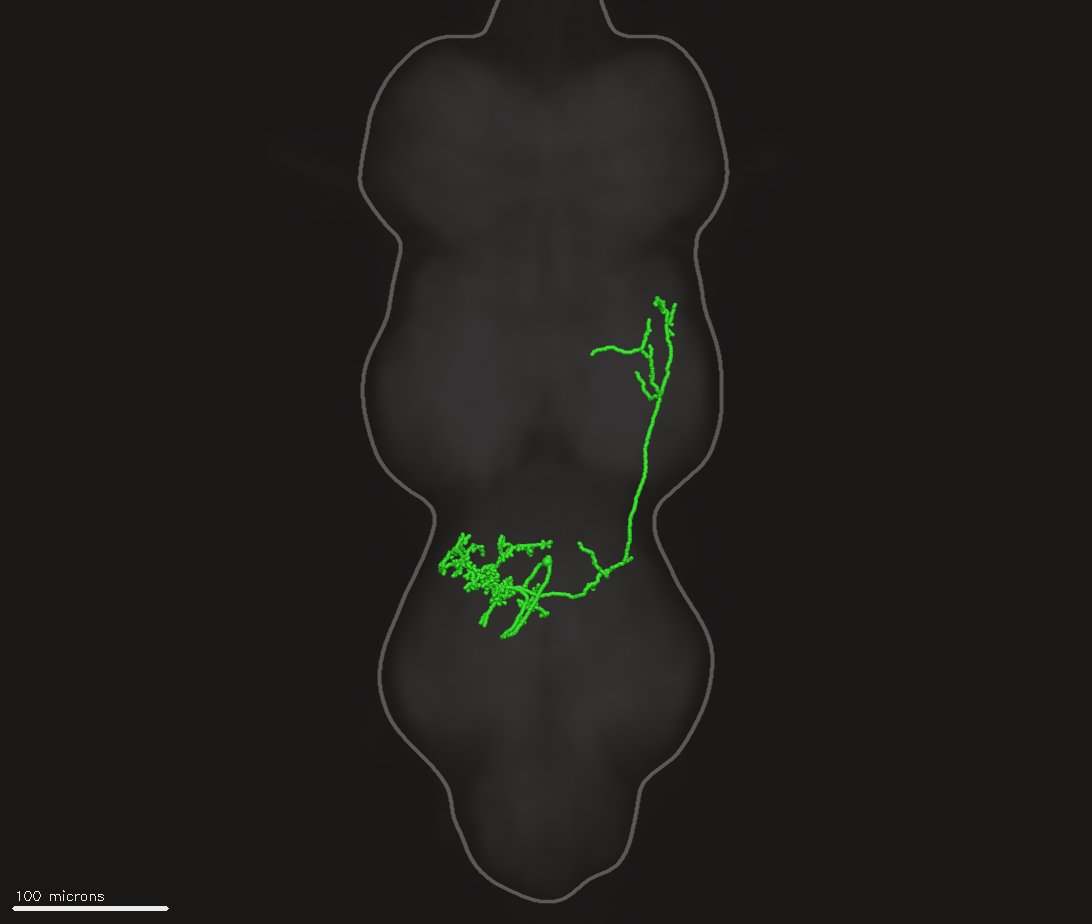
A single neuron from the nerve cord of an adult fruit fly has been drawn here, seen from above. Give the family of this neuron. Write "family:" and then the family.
family: hemilineage 19B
